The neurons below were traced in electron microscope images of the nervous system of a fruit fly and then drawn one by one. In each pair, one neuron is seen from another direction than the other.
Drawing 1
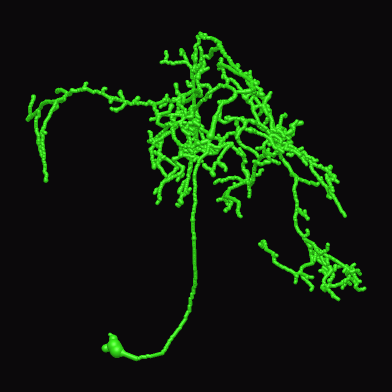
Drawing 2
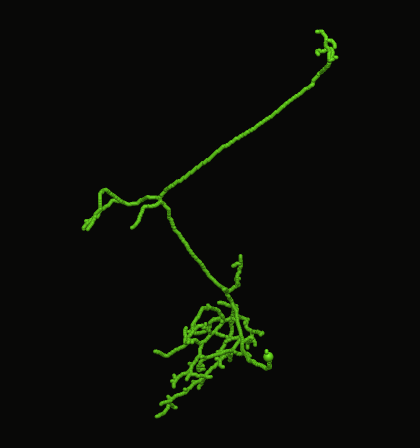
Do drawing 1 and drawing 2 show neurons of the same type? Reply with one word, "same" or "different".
different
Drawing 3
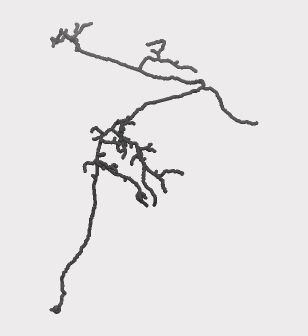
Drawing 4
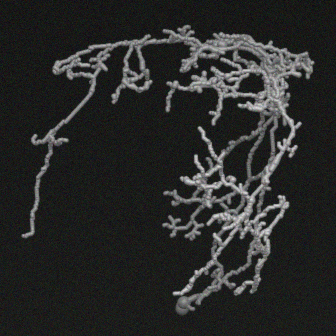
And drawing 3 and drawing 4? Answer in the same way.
different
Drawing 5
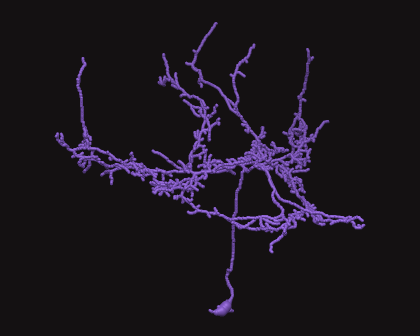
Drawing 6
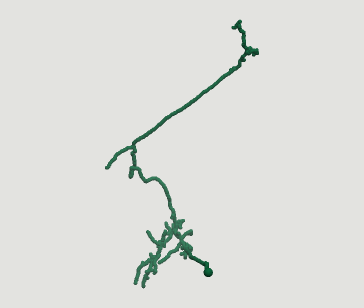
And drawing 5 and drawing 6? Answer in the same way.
different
